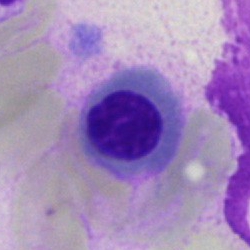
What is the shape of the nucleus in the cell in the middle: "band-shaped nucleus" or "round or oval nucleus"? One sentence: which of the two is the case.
Its nucleus is a round or oval mass rather than a curved band.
